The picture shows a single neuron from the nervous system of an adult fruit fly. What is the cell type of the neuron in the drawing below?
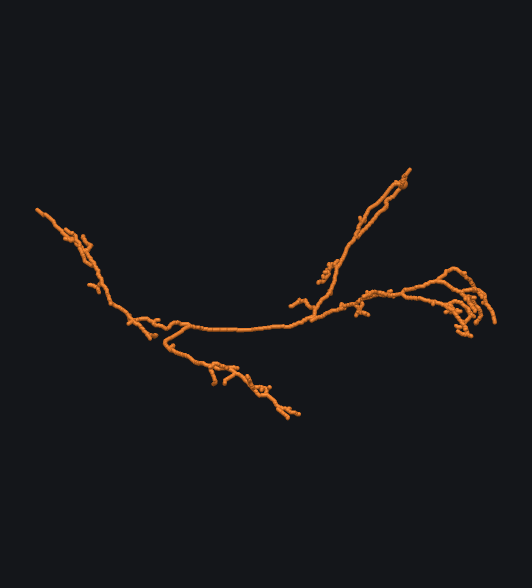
SIP021_b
